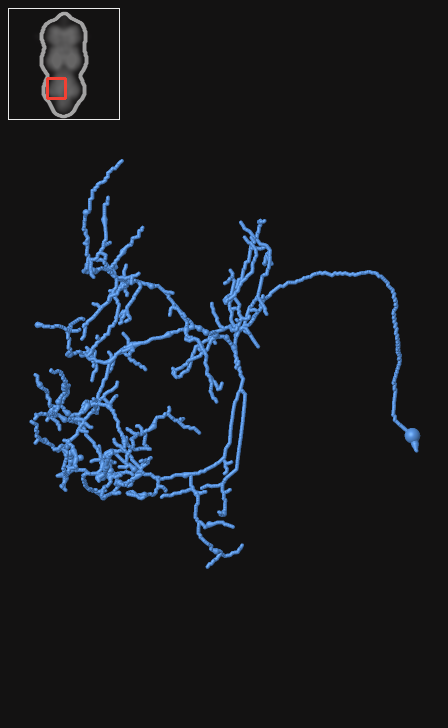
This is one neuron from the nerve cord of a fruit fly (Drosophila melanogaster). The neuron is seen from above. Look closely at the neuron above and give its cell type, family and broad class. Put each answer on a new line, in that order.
IN14A032
hemilineage 14A
nerve-cord intrinsic neuron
